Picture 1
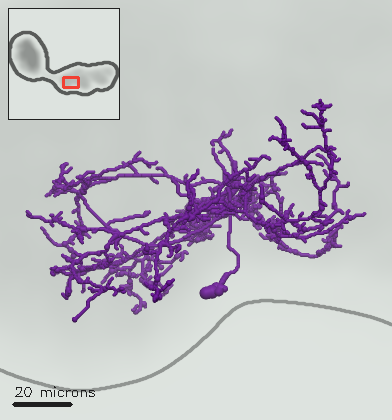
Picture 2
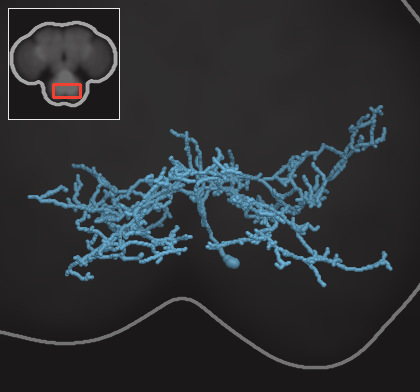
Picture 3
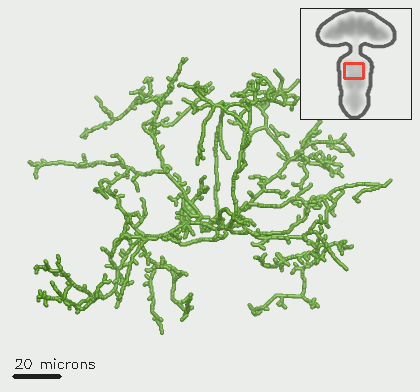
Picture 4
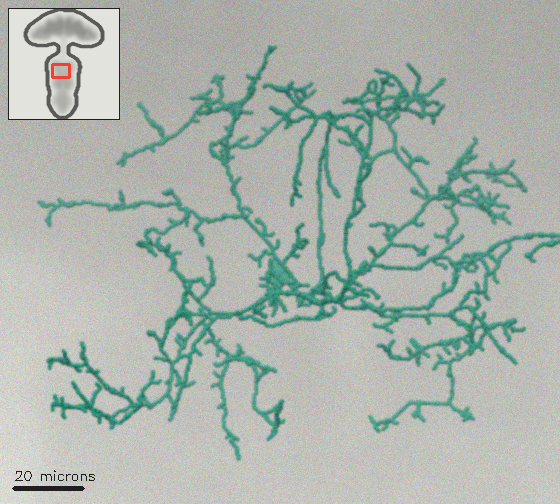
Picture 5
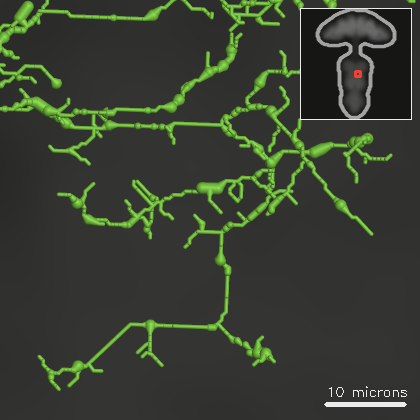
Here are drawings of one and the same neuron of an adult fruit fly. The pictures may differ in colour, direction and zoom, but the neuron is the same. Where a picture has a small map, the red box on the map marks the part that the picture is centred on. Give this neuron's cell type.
IN00A031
